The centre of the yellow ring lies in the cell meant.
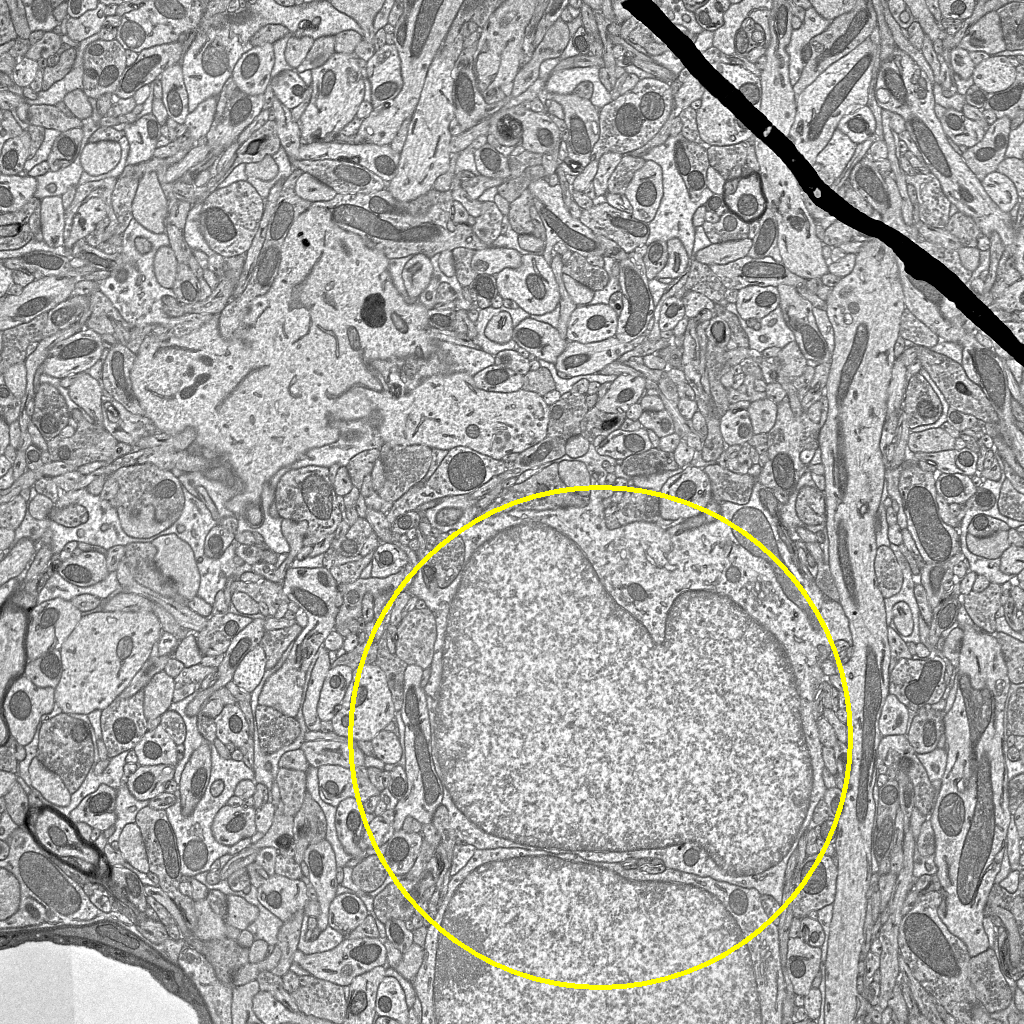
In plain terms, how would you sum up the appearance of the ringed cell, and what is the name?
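Looking at the ringed cell, I see a large, rounded nucleus, its whole outline inside the ring. One deep notch cuts into its upper edge. The chromatin looks fine and evenly scattered, with no large dark clumps, and I can find no nucleolus. So this is an astrocyte.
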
